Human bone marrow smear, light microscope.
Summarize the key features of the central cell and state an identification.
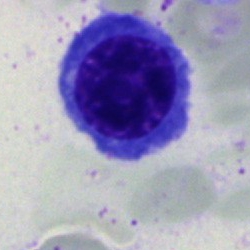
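Roughly round in outline, this cell has a slightly bumpy edge. A nucleus of dark purple, dense chromatin with a few small lighter patches fills most of it. All around lies a narrow rim of deep blue cytoplasm. The cell is an erythroblast.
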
